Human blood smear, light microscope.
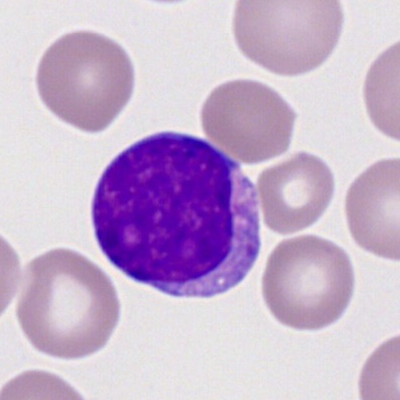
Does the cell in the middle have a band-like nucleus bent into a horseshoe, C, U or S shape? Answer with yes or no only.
No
